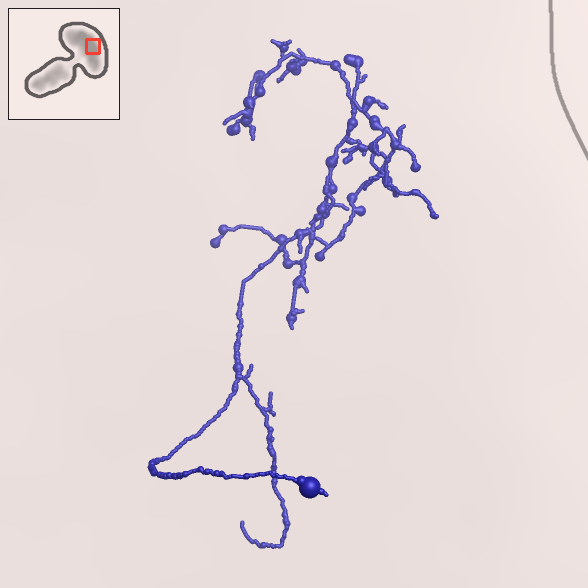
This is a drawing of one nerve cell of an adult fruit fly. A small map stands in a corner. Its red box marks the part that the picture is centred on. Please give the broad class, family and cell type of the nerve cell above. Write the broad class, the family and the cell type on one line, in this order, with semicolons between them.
central-brain intrinsic neuron; hemilineage SLPad1_posterior; CB2584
